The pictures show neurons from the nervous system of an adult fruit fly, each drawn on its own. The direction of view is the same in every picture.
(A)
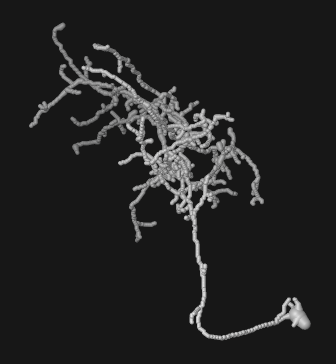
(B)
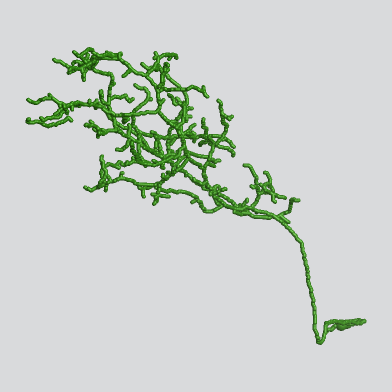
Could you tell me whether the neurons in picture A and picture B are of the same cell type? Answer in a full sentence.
They are of different cell types.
